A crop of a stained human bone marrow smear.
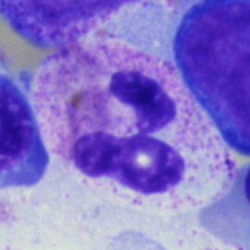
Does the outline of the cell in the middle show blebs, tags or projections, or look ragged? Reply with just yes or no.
No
